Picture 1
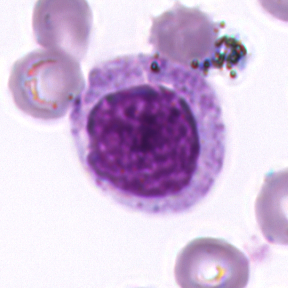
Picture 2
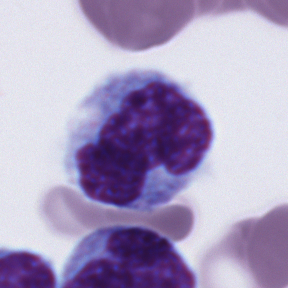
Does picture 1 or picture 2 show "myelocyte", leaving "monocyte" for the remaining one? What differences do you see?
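Let's take them in turn: the myelocyte is in picture 1 and the monocyte is in picture 2. Look first at the colour of the cytoplasm: the myelocyte has a pale lilac rim around its nucleus, while the monocyte's cytoplasm is pale greyish-blue.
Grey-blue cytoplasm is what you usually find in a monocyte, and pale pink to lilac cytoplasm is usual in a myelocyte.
Next, the nucleus: in the monocyte it is irregular and folded, with a notch on its lower side where cytoplasm cuts in, and it fills most of the cell.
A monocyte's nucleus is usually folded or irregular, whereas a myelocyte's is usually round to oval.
Now compare the granules: fine purple granules are scattered through the myelocyte's cytoplasm, but no coarse dark or red granules are seen in the monocyte. The chromatin is dark purple in both cells. In the myelocyte it is clumped with paler gaps between the clumps, and in the monocyte it is mottled with lighter patches.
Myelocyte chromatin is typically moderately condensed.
Both outlines are round: the myelocyte's is fairly smooth, and the monocyte's is roughly round. Beside the myelocyte, red cells lie against its upper left and top edges, and a cluster of dark refractile specks sits just above it and to the right.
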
